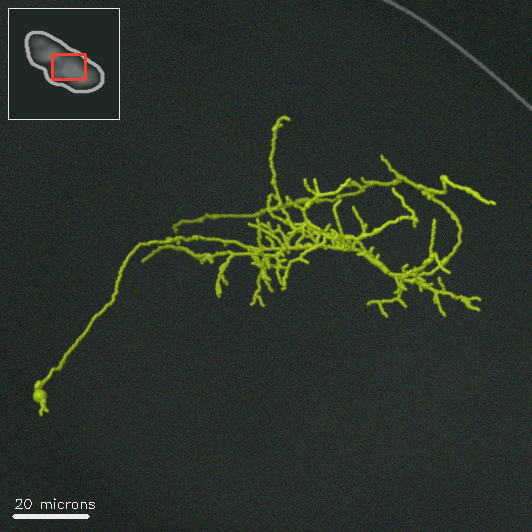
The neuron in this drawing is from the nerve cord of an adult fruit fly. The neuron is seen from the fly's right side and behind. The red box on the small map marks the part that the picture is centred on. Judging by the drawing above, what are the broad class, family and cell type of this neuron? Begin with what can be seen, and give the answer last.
From left to right in the picture it spans about 130 microns. The picture shows dozens of branch ends. This is a nerve-cord intrinsic neuron. Its family is hemilineage 06B. It is of cell type IN06B047.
